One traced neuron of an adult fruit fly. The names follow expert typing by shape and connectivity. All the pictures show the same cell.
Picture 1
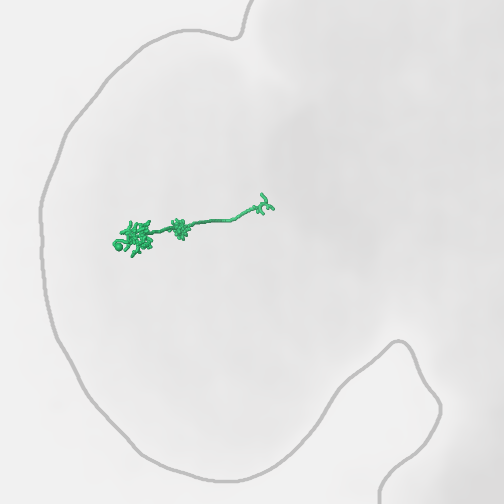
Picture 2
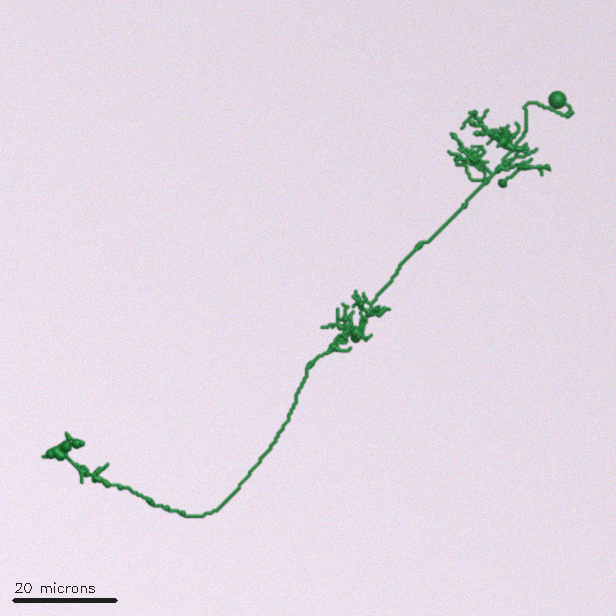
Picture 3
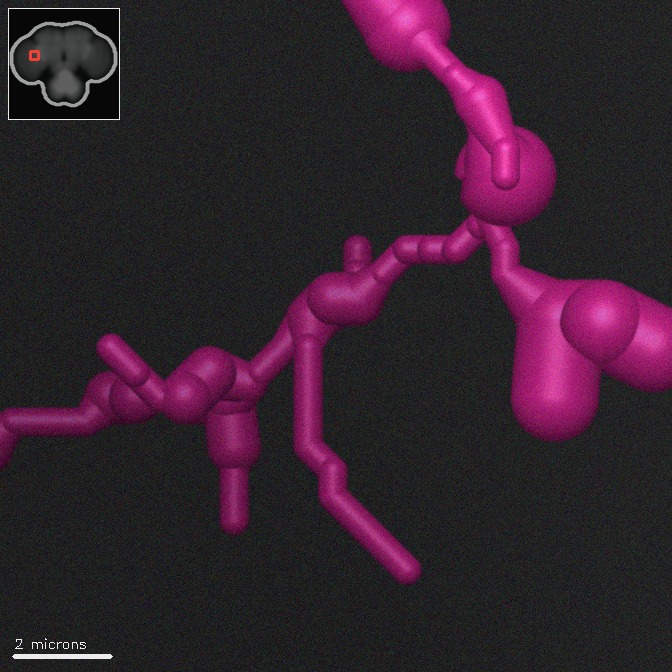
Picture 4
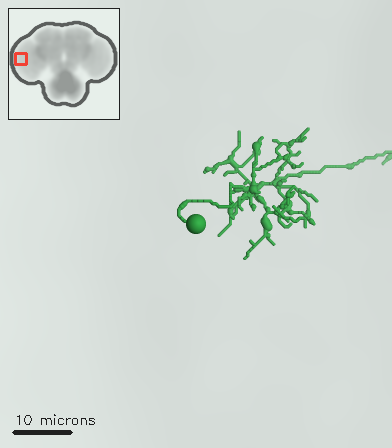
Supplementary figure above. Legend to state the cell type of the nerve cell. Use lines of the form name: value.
cell type: Tm6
